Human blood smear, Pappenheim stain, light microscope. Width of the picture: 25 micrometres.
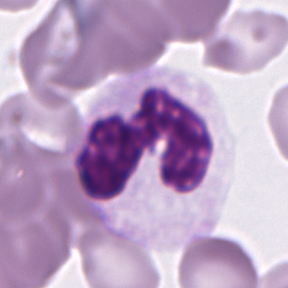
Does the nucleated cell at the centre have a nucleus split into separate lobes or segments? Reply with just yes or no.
Yes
